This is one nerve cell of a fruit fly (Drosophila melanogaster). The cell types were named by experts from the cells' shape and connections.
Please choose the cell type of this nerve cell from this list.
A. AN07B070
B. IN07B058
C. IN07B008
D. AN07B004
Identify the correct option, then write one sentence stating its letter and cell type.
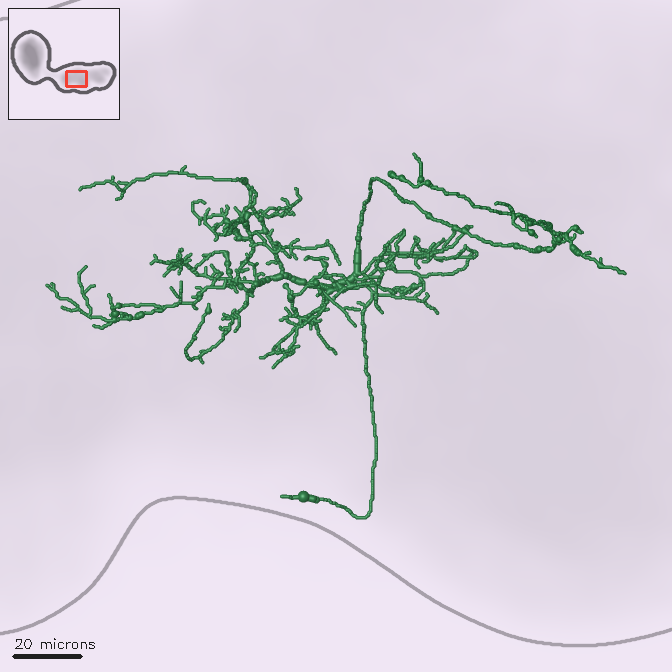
The type of cell that the nerve cell represents is IN07B058, option B.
